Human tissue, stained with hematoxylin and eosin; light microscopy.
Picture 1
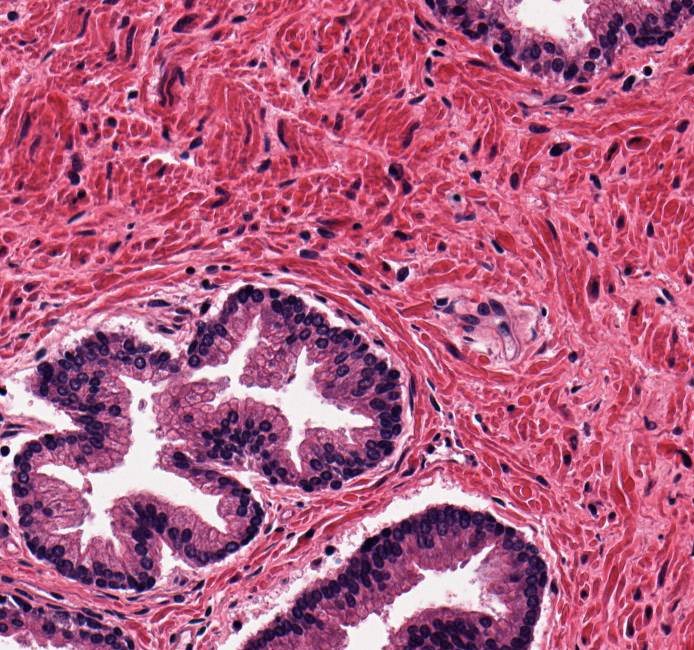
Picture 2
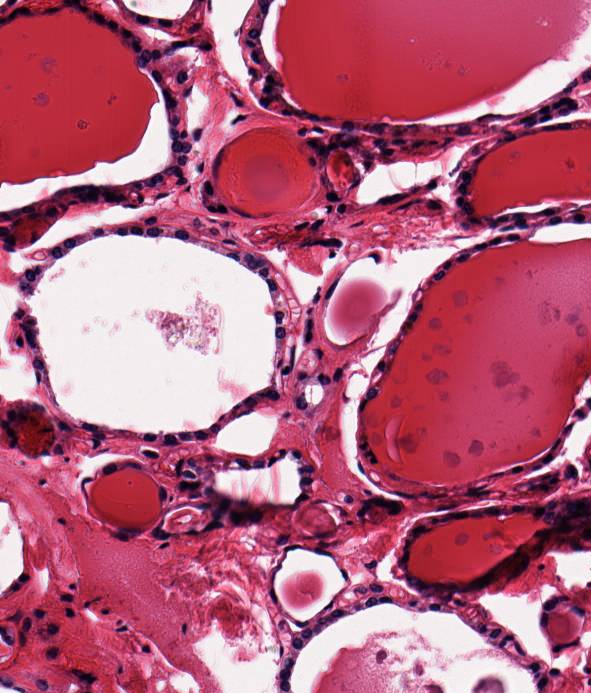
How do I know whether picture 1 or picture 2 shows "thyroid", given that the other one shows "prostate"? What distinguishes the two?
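First, the names: picture 1 is prostate and picture 2 is thyroid. Second, architecture: in the prostate, the gland lining folds into the lumen in several projections, giving star-like lumens, while the thyroid consists of closed, round to oval follicles of widely varying size packed close, most filled with homogeneous deep red colloid. Third, lining cells: the prostate has tall columnar cells with pale pink cytoplasm on the luminal side, whereas each thyroid follicle has a single layer of flattened to low cuboidal cells with small dark nuclei. Fourth, stroma: pink smooth muscle bundles interlace in the upper prostate field, while thin strands of pink fibrous stroma separate the thyroid follicles.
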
